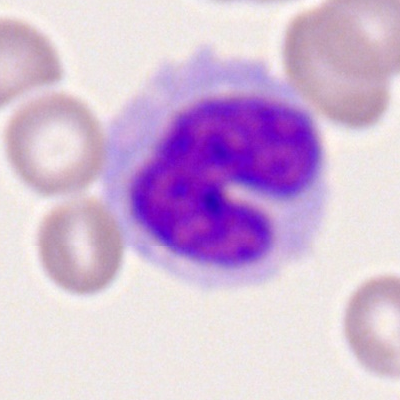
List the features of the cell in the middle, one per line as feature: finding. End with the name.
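Outline: roughly round, as far as I can tell.
Chromatin: purple, with patchy darker and lighter areas.
Cytoplasm: pale lilac-grey.
Top edge: ruffled, small projections along it.
Name: I'd call it a monocyte.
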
